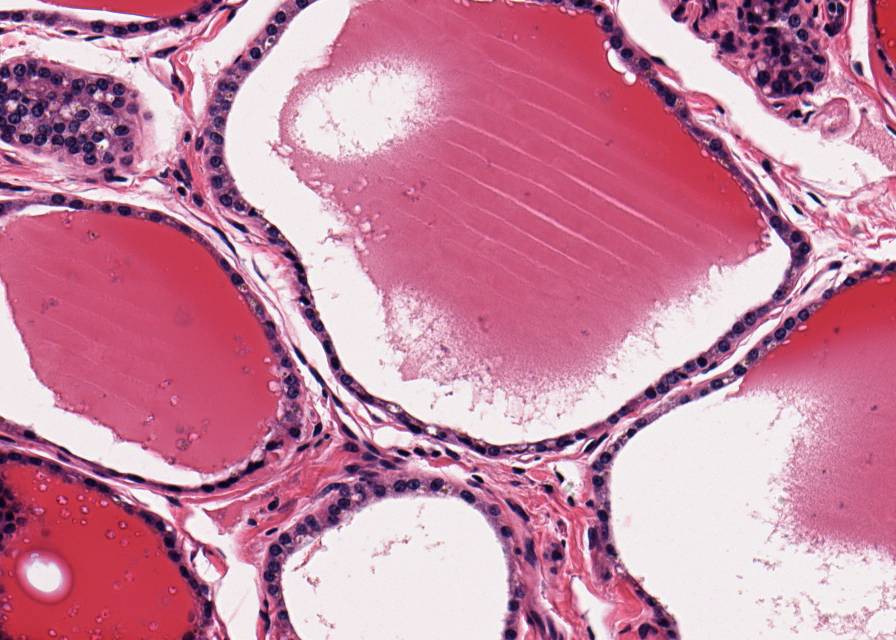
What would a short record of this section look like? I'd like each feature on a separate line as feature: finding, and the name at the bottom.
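Follicles: big, rounded to oval, closed, packed side by side, little tissue between
Lining: just one layer, flattened to low cuboidal
Nuclei: small, dark, round to oval; scant cytoplasm
Upper left and right: grazed follicle walls, crowded dark nuclei
Name: thyroid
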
